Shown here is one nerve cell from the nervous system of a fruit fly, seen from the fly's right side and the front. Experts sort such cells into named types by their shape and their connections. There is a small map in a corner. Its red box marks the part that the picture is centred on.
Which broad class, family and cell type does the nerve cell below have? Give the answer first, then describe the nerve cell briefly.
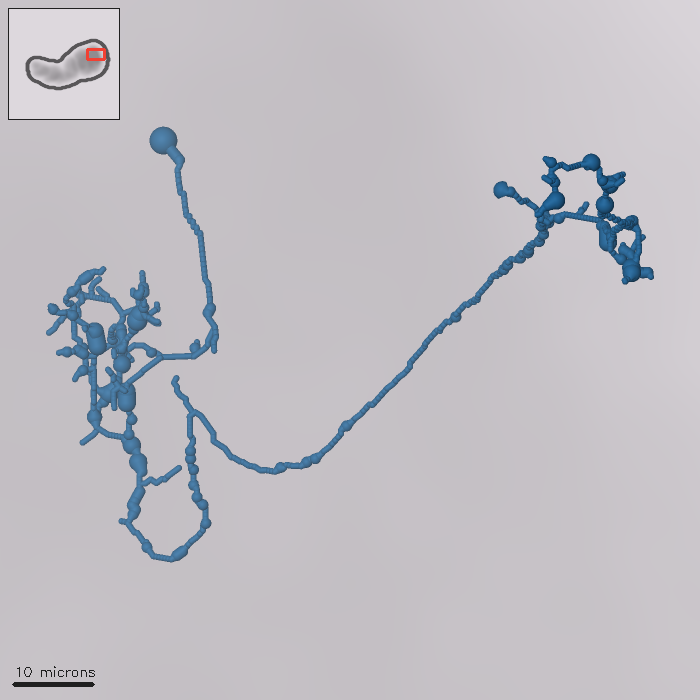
Its broad class is visual projection neuron. Its family is hemilineage VPNd2. It is of cell type LC10e. The cell body is at the upper left of the picture. By the scale bar it is about 80 microns wide in this view. Dozens of branch ends can be seen.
